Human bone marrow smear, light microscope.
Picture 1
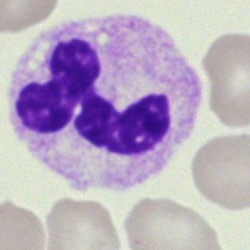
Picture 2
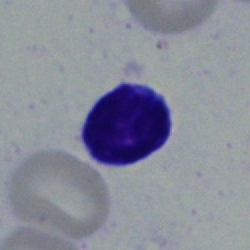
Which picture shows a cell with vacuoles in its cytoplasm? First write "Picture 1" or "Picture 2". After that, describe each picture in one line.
Picture 1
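In picture 1: A few small clear vacuoles lie in the upper-left cytoplasm.
In picture 2: No vacuoles are visible in the cell.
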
